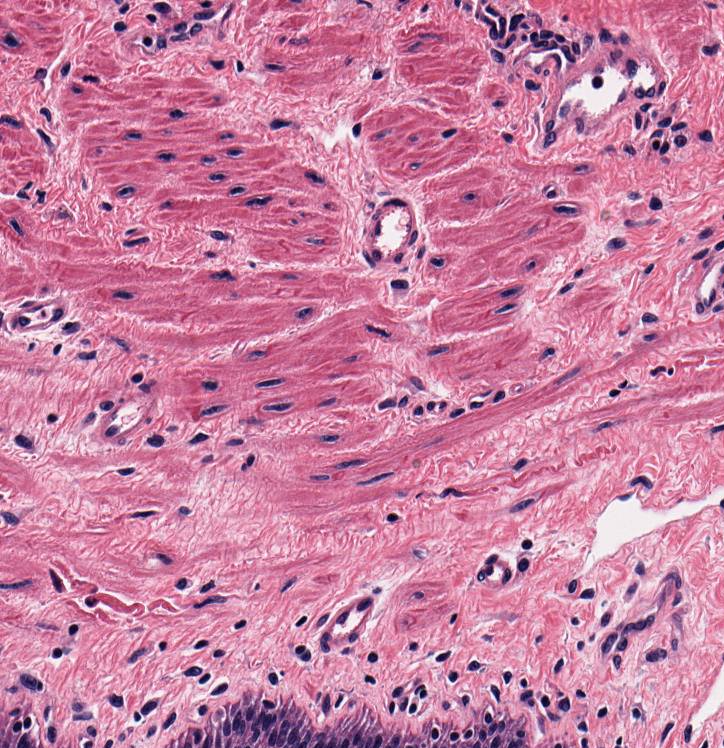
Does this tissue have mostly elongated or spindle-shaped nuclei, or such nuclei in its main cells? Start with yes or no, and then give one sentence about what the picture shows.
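Yes. The smooth muscle cells have elongated, blunt-ended dark nuclei set in pink eosinophilic cytoplasm.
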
